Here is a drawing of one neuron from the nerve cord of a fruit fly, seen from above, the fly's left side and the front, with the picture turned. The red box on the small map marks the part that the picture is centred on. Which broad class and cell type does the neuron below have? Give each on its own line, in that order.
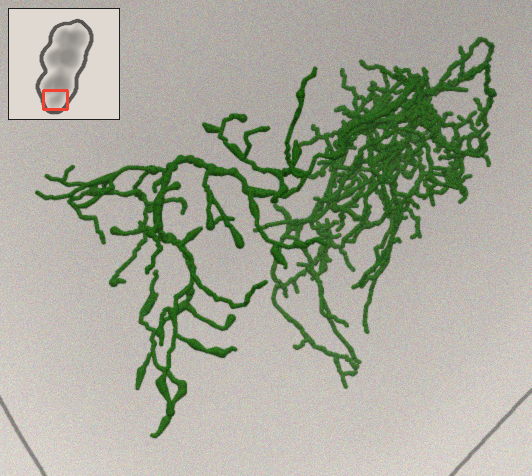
nerve-cord intrinsic neuron
INXXX440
